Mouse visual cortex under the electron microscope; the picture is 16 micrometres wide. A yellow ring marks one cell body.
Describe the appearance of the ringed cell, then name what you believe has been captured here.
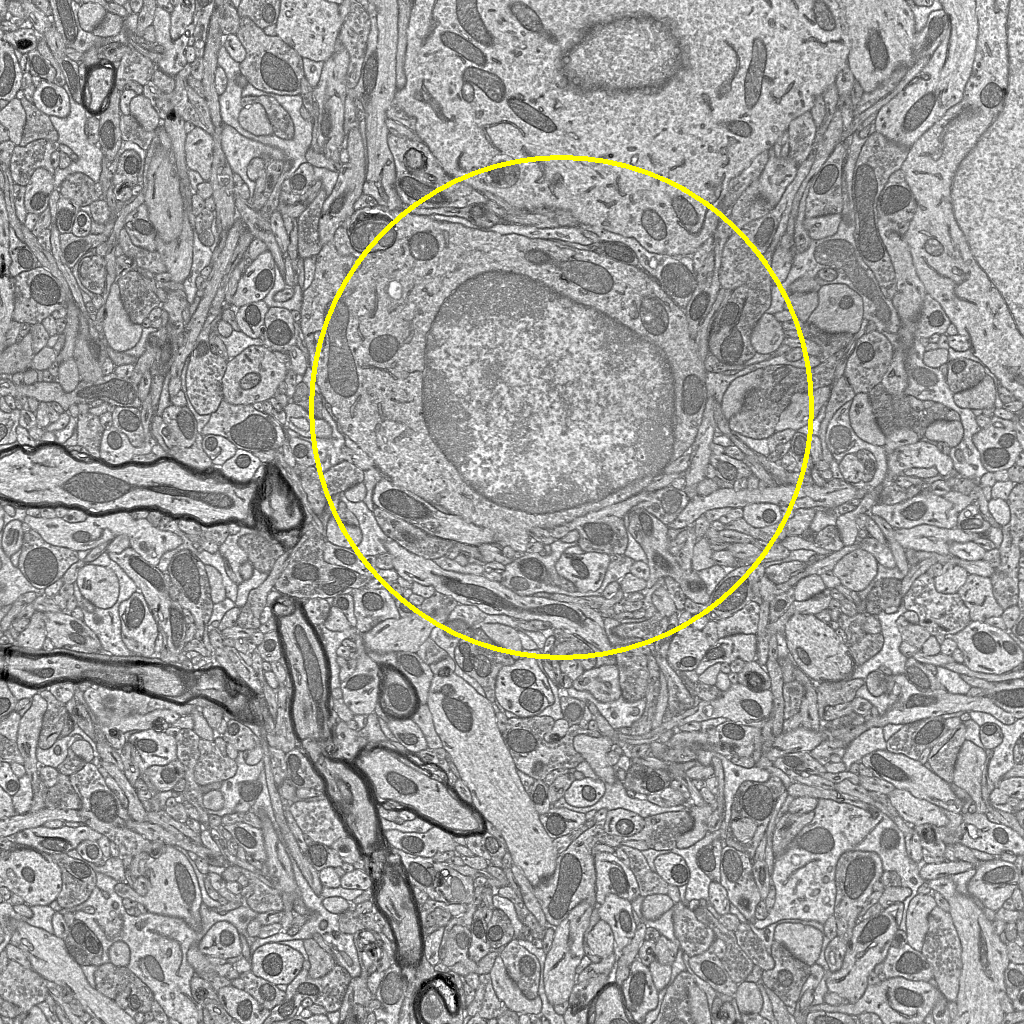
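Nucleus: large rounded oval, shown whole, smooth outline. Envelope: no deep infoldings. Interior mottled, pale patches among darker clumps. No distinct nucleolus. Cell: oligodendrocyte.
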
